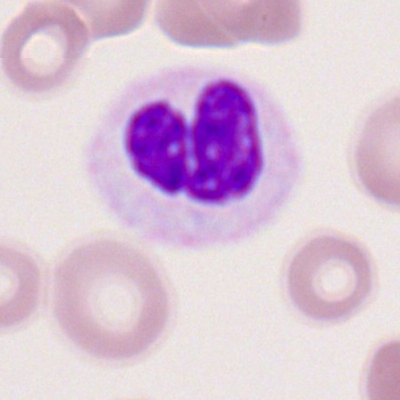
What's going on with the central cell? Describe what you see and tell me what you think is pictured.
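Looking at the nucleus, I see it split into two lobes lying side by side. Neither lobe shows a nucleolus that I can make out. Around them, the cytoplasm is abundant and a pale pinkish-lilac. I find no vacuoles anywhere in it. This is a segmented neutrophil.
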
